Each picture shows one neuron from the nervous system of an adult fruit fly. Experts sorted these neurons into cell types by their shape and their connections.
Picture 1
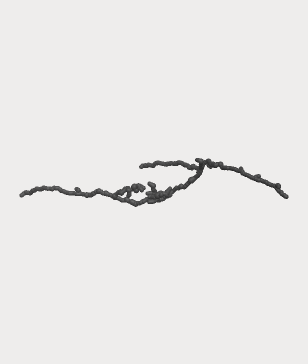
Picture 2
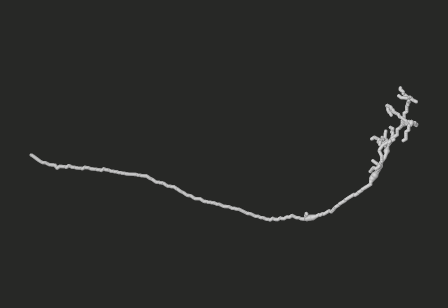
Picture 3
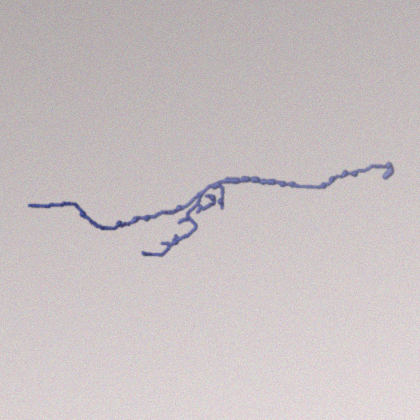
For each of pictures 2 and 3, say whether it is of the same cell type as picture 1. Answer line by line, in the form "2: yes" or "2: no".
2: no
3: yes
